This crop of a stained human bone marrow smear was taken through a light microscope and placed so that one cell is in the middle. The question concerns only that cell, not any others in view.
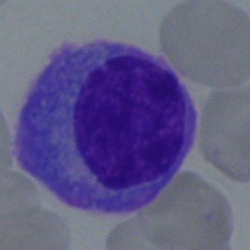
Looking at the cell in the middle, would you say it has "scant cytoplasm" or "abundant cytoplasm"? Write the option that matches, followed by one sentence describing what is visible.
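Abundant cytoplasm. The cytoplasm forms a wide crescent on the left of the nucleus.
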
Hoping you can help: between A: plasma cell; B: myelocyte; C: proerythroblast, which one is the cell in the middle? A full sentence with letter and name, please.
Option A is correct, naming the cell in the middle as a plasma cell.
